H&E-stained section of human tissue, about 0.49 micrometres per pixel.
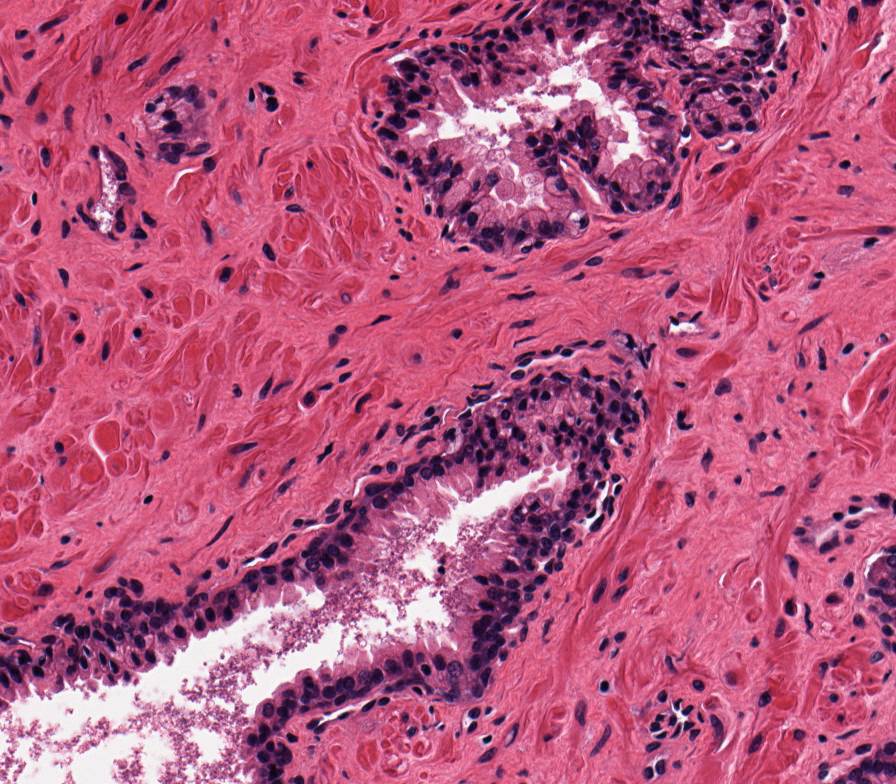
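Prostate, with a few separate glands set in abundant dense pink stroma, the largest running along the lower left and centre. Cells lining the upper central gland have pale, finely foamy cytoplasm. The large lower gland holds loose fine pink granules in its lumen. On the left, smooth muscle bundles in the stroma are cut across as rounded pink cell profiles.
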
